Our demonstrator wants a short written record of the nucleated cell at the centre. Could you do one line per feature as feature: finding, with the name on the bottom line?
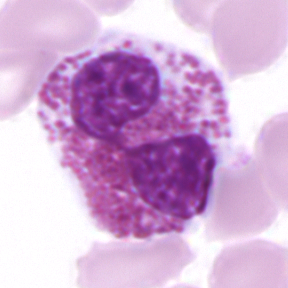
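Nucleus: split into two lobes
Lobe positions: upper left and lower right
Chromatin: dark purple, coarsely clumped
Cytoplasm: full of coarse, round, red granules
Call it: eosinophil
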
